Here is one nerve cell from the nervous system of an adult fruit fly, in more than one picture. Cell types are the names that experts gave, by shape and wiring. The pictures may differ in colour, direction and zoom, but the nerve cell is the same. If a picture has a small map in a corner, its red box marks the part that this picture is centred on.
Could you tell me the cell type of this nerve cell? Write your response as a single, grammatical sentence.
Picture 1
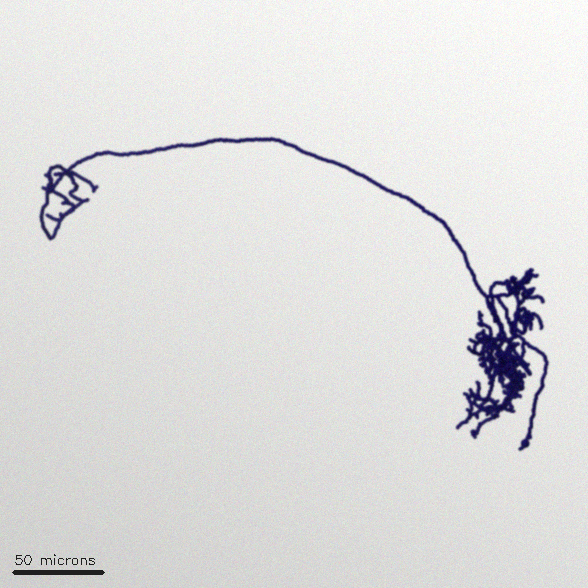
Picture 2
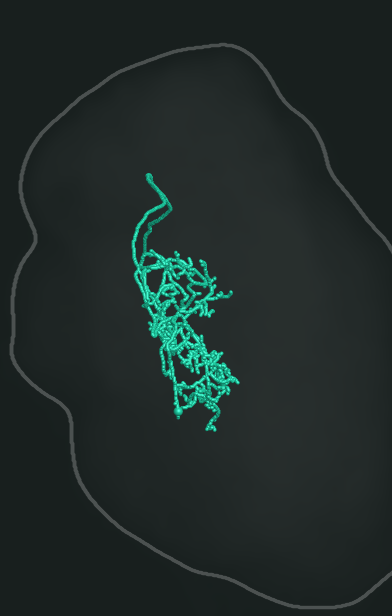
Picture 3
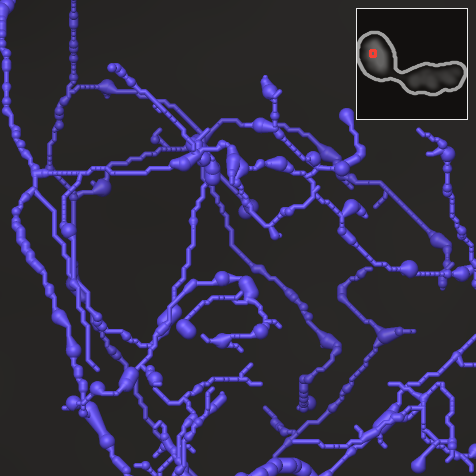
This nerve cell has been assigned cell type CB2478.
